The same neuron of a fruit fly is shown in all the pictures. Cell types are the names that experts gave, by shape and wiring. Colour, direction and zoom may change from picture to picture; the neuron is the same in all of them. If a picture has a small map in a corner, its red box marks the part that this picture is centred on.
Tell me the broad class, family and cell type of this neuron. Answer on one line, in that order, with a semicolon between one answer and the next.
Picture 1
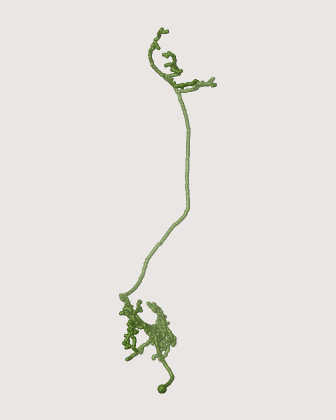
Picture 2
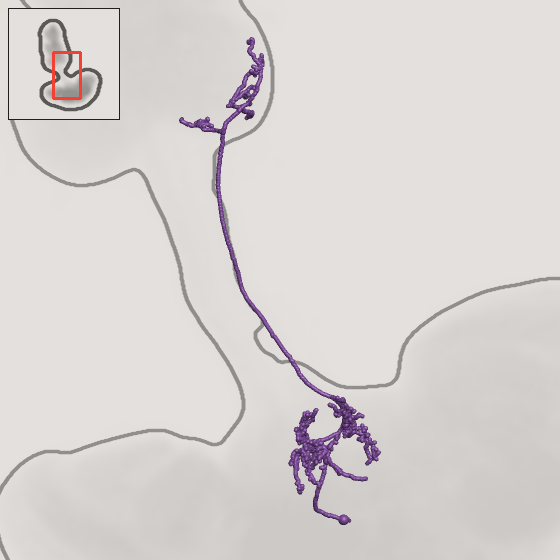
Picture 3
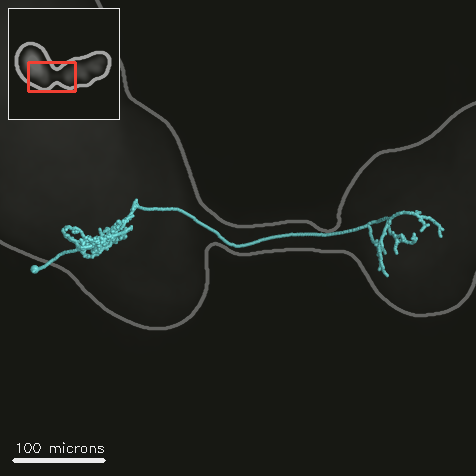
descending neuron; hemilineage MX12; DNg12_e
